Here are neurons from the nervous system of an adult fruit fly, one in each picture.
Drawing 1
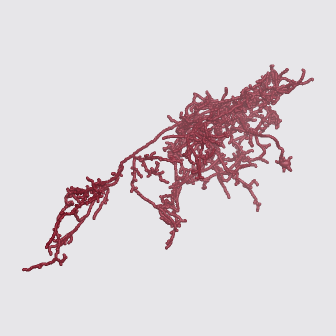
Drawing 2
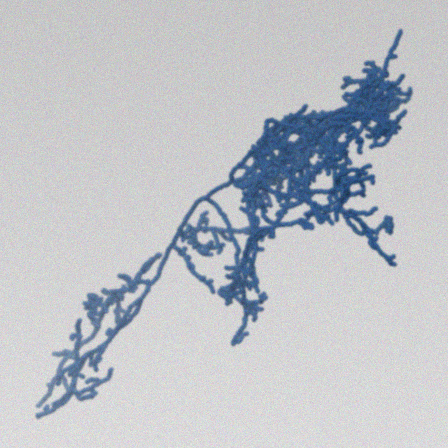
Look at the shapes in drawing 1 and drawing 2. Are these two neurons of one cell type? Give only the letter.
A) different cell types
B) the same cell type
B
